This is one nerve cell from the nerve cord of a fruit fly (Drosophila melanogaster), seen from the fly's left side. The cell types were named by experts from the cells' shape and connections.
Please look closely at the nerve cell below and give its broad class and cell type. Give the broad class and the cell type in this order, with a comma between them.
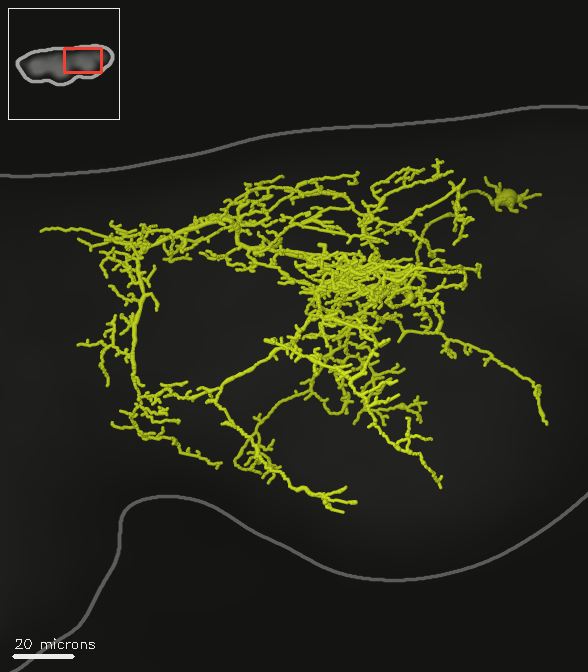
nerve-cord intrinsic neuron, INXXX073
